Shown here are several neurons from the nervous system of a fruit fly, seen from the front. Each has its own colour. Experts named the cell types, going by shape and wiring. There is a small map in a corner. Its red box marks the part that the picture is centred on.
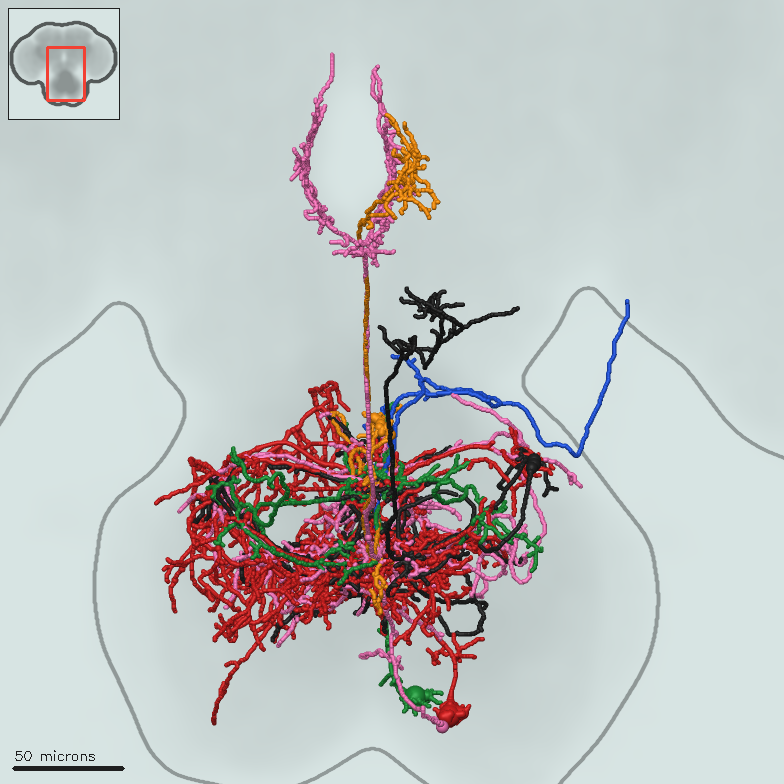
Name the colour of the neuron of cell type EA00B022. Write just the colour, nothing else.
green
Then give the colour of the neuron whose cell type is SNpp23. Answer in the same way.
blue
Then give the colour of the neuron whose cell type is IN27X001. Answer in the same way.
red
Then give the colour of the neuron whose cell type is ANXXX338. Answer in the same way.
orange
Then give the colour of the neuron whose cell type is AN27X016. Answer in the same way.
pink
